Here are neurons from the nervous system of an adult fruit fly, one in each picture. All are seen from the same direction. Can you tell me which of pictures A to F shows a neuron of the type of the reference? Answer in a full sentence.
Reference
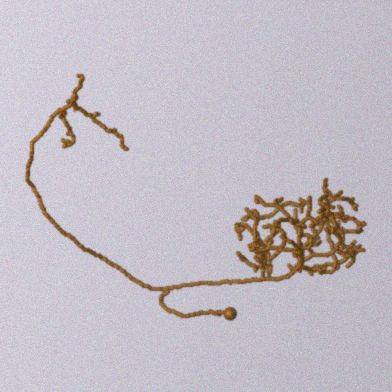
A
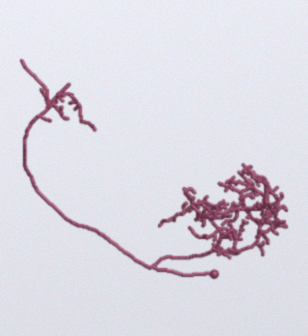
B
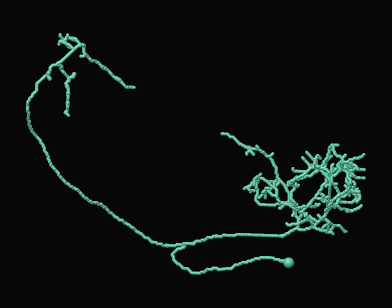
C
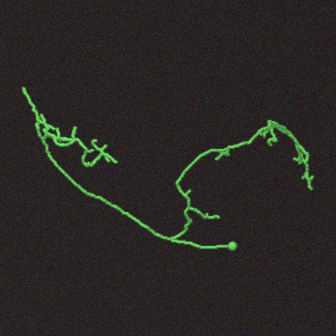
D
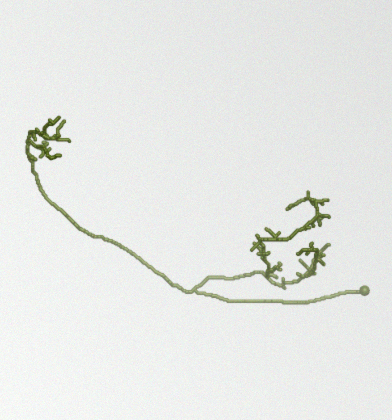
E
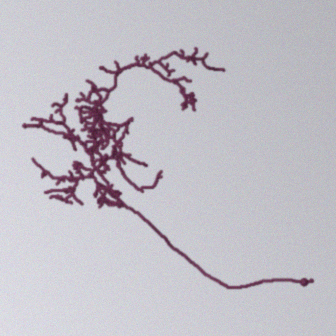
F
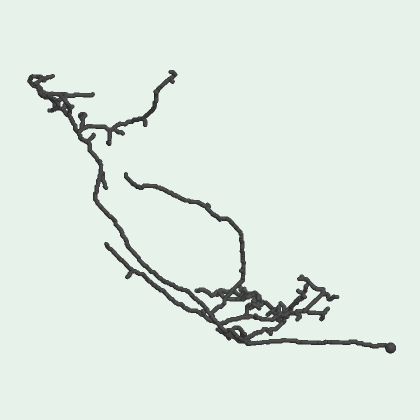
Picture B is of the same cell type.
